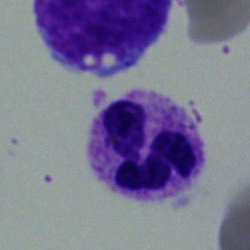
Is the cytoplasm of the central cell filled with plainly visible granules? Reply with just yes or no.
Yes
